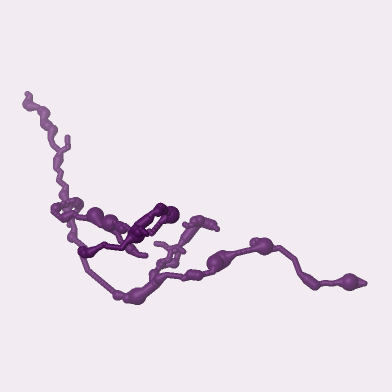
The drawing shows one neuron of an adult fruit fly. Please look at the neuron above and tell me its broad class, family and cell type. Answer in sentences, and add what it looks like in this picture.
This is a sensory neuron entering the nerve cord. Its family is called class mechanosensory tactile. Its cell type is SNta21. The drawing shows no cell body. There are a dozen or fewer branch ends.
